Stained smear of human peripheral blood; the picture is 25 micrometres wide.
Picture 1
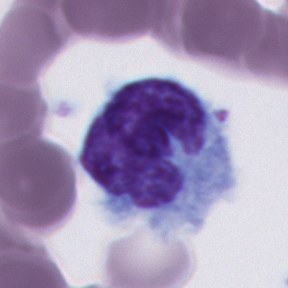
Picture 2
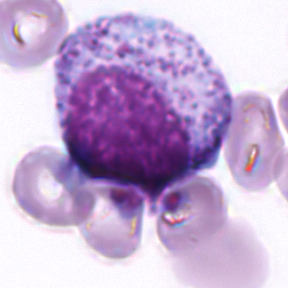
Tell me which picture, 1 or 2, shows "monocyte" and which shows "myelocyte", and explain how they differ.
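Let me place them first: picture 1 is the monocyte, picture 2 the myelocyte. The cytoplasm is where I see the clearest difference, pale grey-blue in the monocyte and pale bluish-lilac in the myelocyte.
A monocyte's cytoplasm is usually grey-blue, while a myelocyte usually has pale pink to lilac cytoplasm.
Then the granules: the monocyte holds no coarse coloured granules, whereas the myelocyte's cytoplasm holds many scattered dark violet granules.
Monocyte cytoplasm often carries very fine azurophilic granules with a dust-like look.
Turning to the monocyte's nucleus, I see dark purple chromatin that is mottled rather than smooth, no nucleoli, and a width of about 11 micrometres.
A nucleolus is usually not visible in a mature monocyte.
The outlines differ too: the myelocyte is roughly round, while the monocyte's edge is ragged and uneven along the lower right. Around them, two small purple specks lie just outside the monocyte near its upper edge, and red cells press against the lower edge of the myelocyte.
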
